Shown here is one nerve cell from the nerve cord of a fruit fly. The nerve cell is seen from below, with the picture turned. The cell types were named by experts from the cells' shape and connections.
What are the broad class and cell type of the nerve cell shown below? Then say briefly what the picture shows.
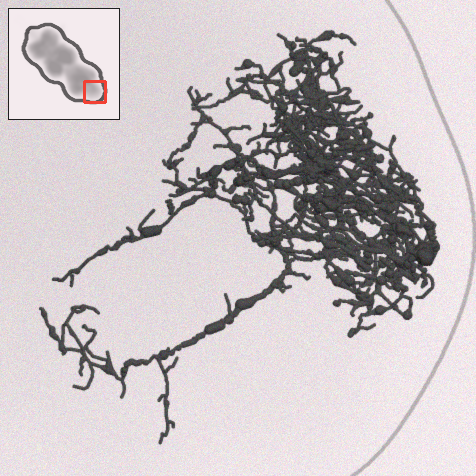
Its broad class is nerve-cord intrinsic neuron. The cell type is INXXX418. As drawn here it is about as wide as it is tall.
